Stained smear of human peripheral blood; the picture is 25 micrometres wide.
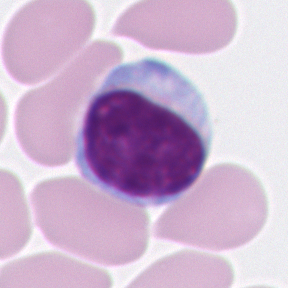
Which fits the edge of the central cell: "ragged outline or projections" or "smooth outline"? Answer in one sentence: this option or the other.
A smooth edge runs around this cell.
